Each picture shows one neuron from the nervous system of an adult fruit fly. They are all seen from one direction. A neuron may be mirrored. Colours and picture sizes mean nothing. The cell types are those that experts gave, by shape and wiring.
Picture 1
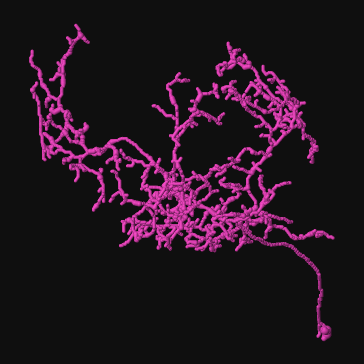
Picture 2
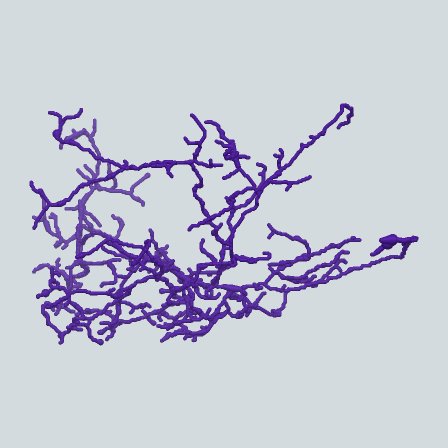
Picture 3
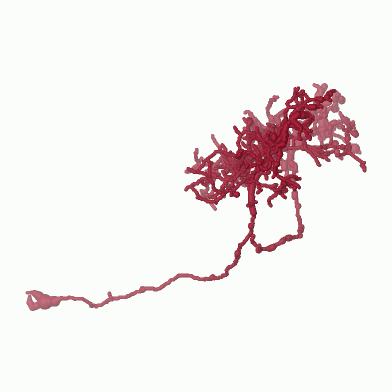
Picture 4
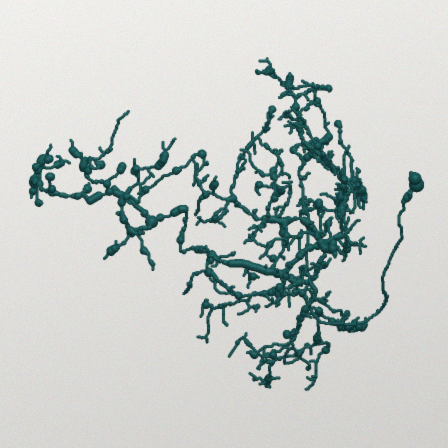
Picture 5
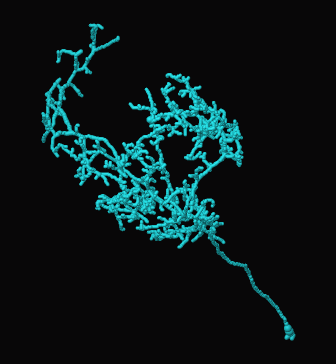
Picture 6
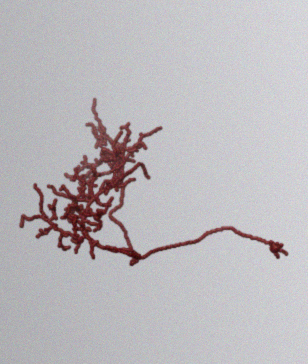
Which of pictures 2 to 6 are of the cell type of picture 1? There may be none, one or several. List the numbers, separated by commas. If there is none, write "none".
2, 4, 5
